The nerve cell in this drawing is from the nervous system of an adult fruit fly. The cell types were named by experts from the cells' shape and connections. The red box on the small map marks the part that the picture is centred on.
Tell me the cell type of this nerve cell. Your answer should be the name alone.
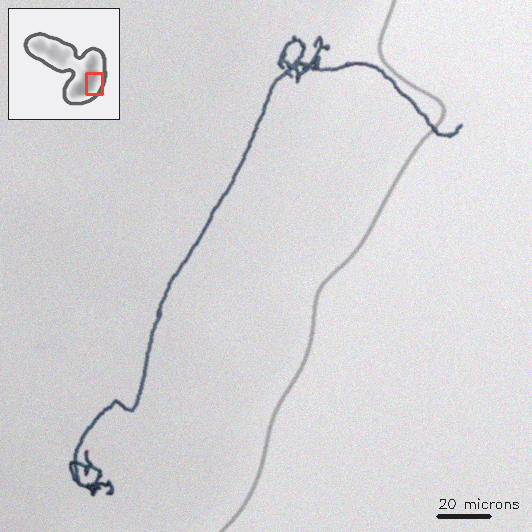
ORN_VL2p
